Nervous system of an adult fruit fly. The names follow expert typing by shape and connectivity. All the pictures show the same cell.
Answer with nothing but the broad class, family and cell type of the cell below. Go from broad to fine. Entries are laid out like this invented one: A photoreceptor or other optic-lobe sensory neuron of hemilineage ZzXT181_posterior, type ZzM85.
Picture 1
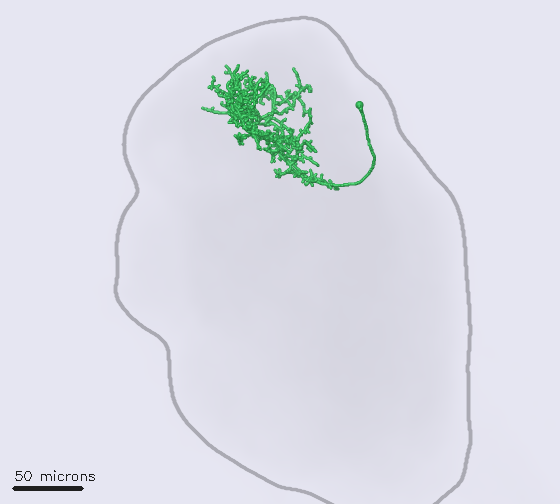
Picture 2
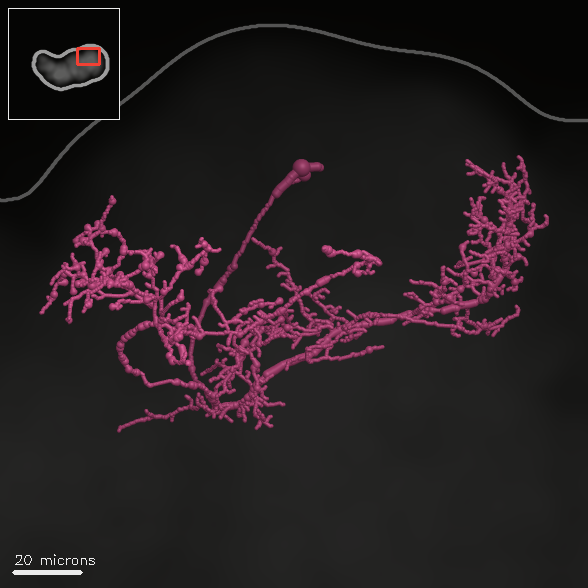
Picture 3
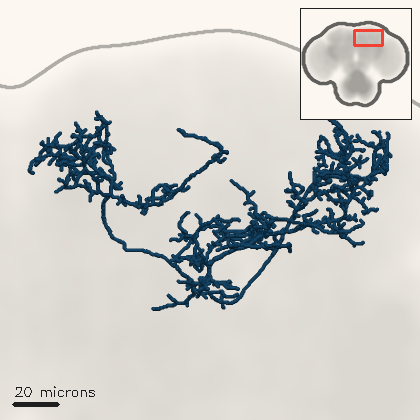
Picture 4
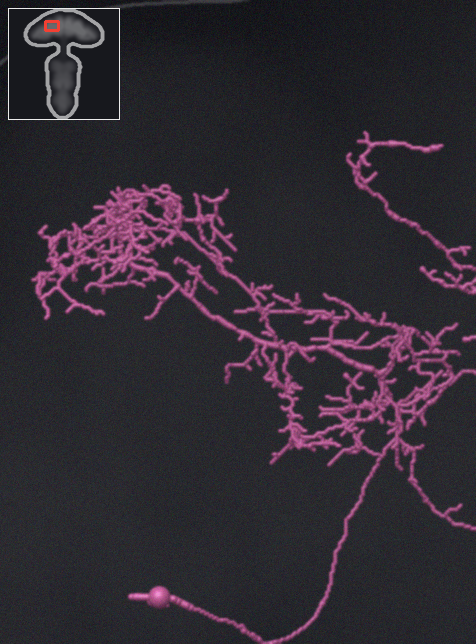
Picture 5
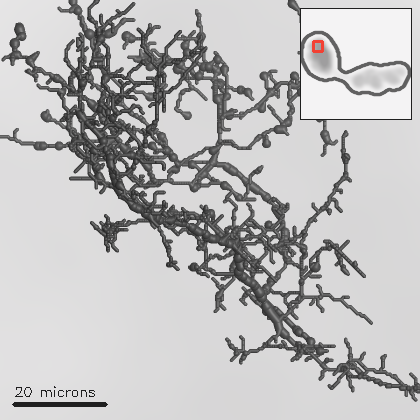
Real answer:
A central-brain intrinsic neuron of hemilineage SLPpl2, type SMP583.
